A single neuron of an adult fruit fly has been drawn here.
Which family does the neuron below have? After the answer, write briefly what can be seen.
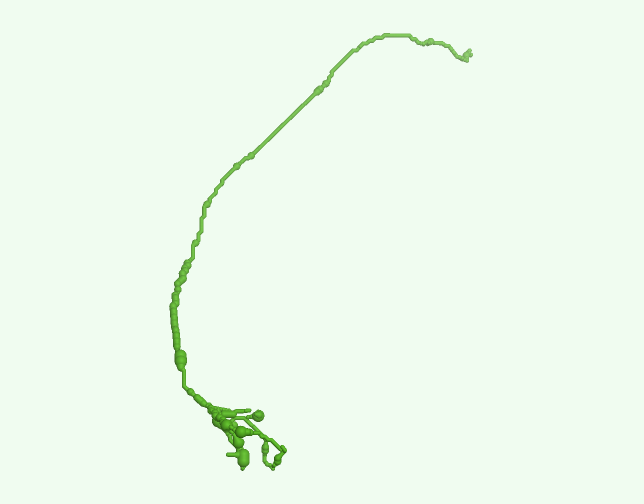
The name of its family is class olfactory. Its broad class is sensory neuron entering the brain. The drawing shows no cell body. It has a dozen or fewer branch ends.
